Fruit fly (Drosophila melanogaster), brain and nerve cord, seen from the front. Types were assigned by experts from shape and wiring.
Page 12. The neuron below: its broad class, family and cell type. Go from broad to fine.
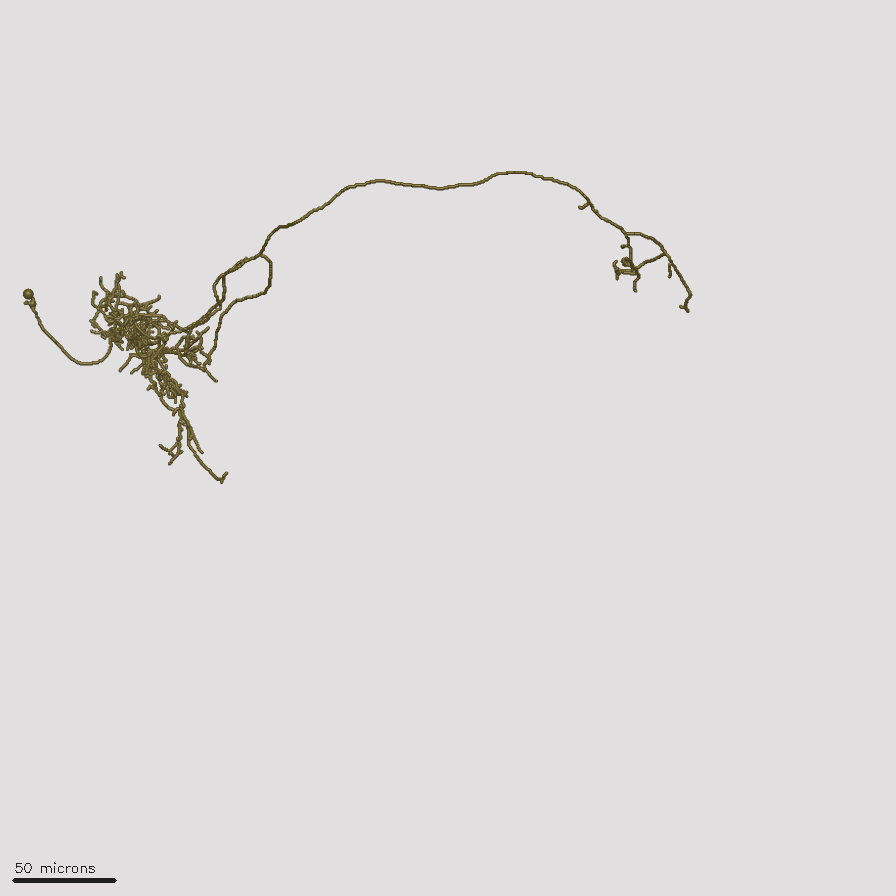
central-brain intrinsic neuron; hemilineage VLPl4_dorsal; AVLP743m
